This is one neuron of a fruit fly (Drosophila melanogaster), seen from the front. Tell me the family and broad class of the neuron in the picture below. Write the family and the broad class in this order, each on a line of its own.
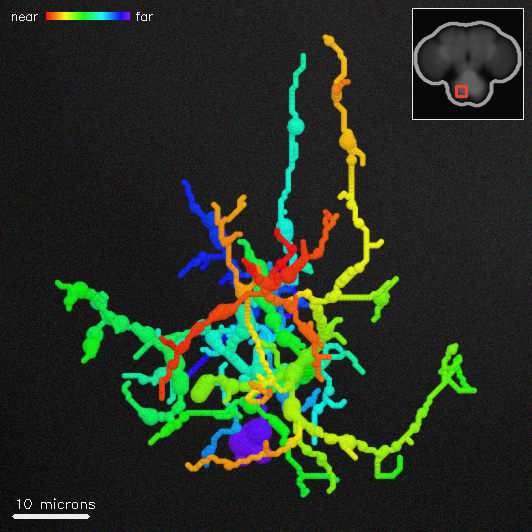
hemilineage 20A.22A
nerve-cord intrinsic neuron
